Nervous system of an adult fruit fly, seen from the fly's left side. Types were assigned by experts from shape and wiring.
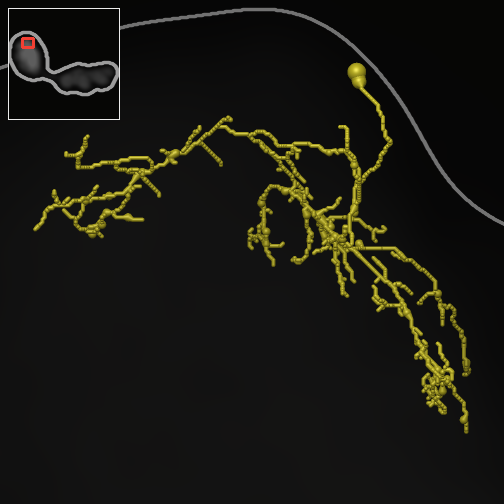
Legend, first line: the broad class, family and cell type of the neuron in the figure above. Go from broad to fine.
central-brain intrinsic neuron; hemilineage LHd2; CB1846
